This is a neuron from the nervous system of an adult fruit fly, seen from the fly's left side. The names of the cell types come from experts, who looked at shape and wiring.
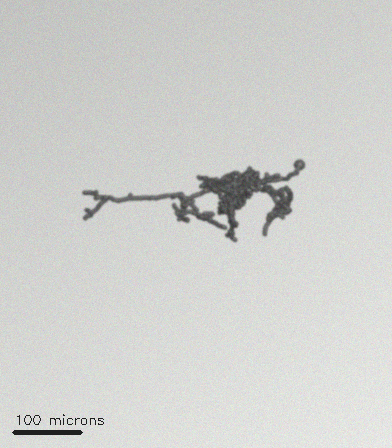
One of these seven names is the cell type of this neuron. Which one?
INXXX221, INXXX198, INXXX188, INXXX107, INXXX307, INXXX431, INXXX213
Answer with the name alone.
INXXX198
